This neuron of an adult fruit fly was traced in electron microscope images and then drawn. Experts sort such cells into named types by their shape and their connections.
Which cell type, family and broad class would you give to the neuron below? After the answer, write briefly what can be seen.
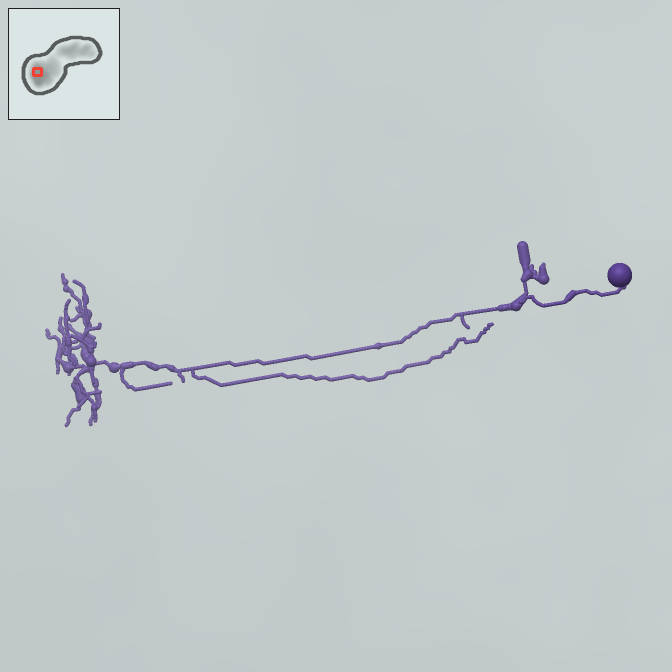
It is of cell type T4c. The family is T. Its broad class is optic-lobe intrinsic neuron. The cell body can be seen on the right of the picture. In this view it is more than twice as wide as it is tall.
